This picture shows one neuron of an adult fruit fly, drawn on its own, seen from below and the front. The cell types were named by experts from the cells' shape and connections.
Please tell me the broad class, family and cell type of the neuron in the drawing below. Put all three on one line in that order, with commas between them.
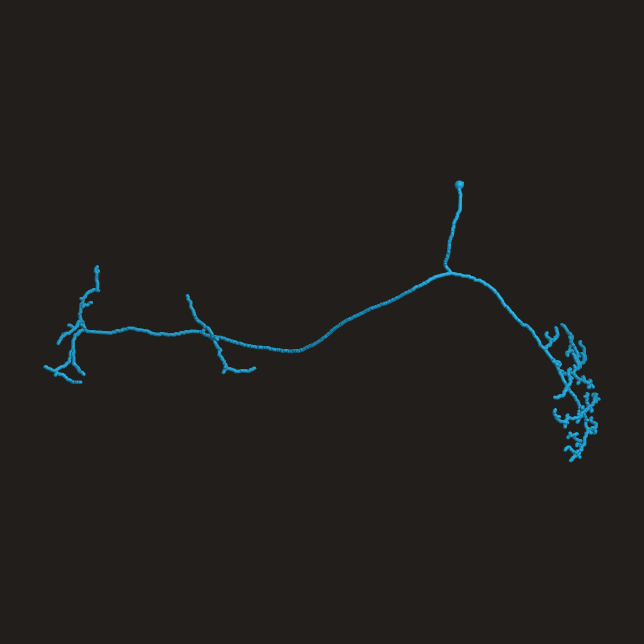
visual projection neuron, hemilineage VPNl&d1_lateral, MeVP55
